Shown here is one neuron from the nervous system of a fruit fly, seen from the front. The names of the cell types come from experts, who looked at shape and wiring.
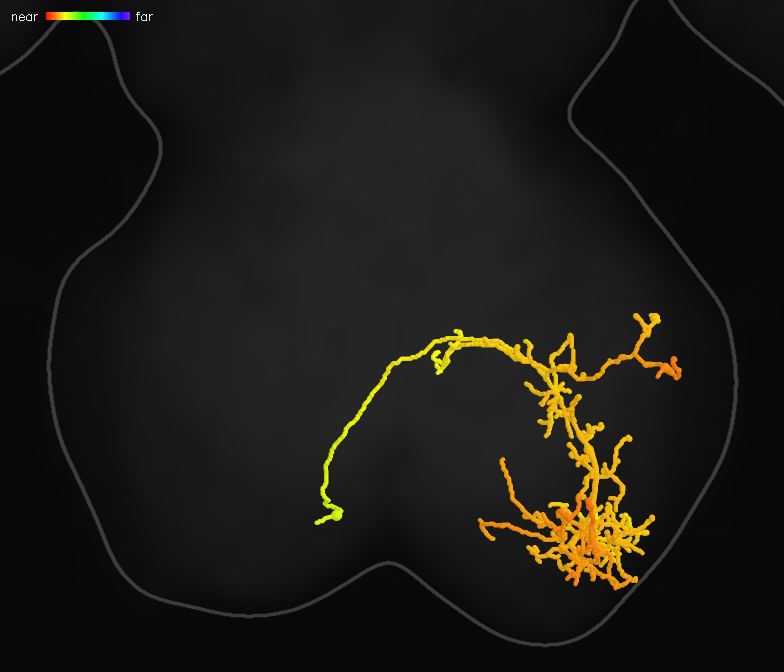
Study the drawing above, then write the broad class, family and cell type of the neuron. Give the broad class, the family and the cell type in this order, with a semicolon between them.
nerve-cord intrinsic neuron; hemilineage 12B; IN12B031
